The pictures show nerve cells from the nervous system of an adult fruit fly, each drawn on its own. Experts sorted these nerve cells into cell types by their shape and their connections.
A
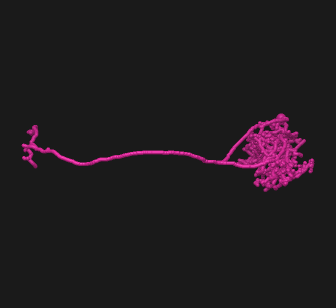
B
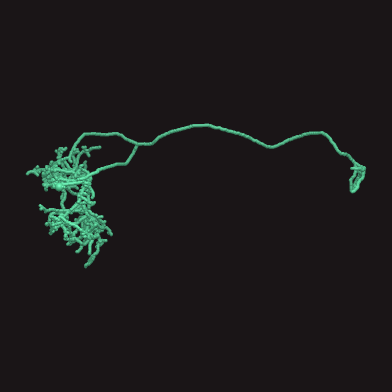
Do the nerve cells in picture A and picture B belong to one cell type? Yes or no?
yes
